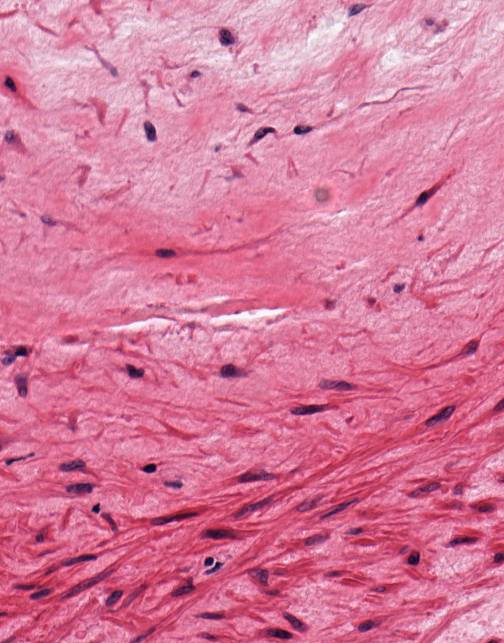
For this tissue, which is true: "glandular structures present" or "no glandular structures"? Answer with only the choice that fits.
No glandular structures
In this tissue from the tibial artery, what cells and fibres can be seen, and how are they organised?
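Compared with the denser, more fibrillar lower part, the upper half of the field is paler and looser in texture, with sparse nuclei widely scattered in the matrix. In the lower part, wavy pink fibres run obliquely from lower left toward upper right. Most nuclei are small, dark and elongated to oval, without large nucleoli.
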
